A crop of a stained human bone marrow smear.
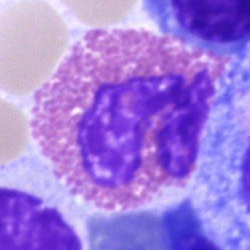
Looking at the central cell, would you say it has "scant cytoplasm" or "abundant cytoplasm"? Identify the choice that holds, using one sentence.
Around the nucleus lies a broad area of cytoplasm.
